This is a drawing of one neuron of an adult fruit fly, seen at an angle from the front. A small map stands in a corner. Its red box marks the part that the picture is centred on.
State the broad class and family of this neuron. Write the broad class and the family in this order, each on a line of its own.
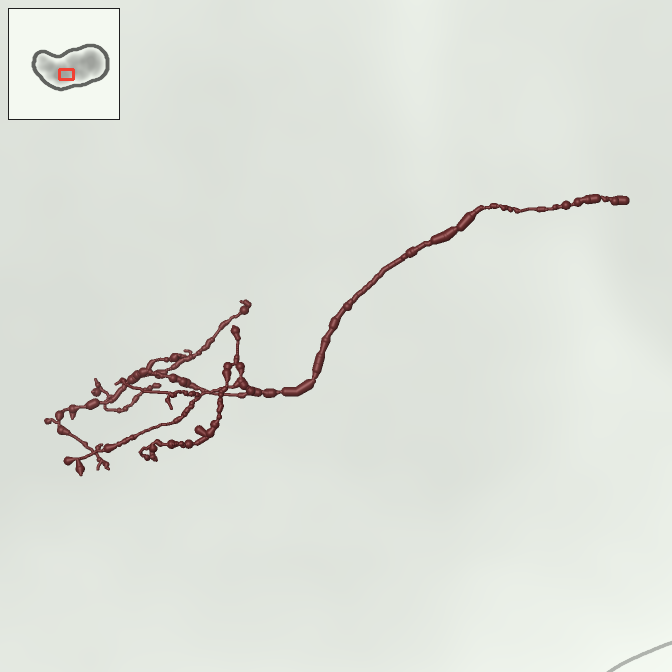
sensory neuron entering the nerve cord
class mechanosensory tactile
